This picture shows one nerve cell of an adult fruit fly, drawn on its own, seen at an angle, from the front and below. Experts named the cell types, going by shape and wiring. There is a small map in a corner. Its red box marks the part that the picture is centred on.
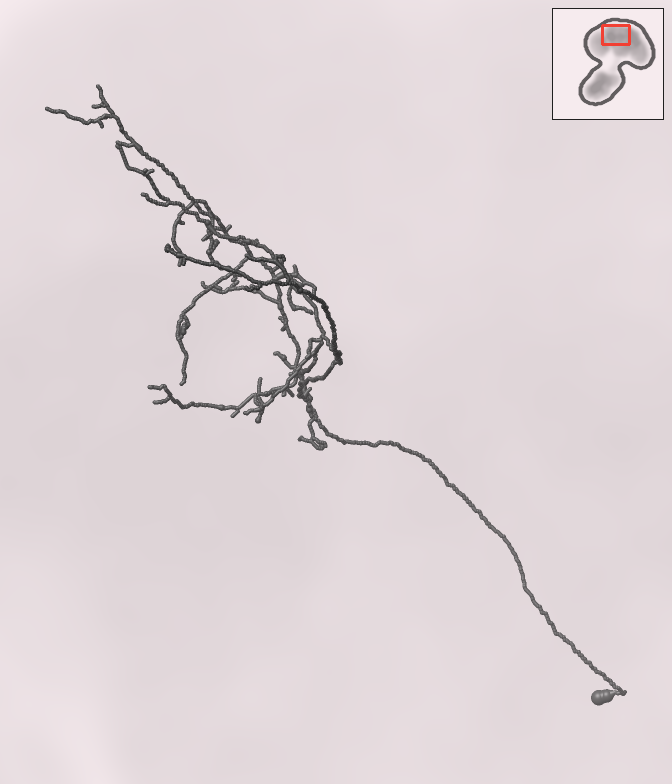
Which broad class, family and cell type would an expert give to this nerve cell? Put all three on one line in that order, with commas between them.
central-brain intrinsic neuron, hemilineage DM6_posterior, AVLP586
